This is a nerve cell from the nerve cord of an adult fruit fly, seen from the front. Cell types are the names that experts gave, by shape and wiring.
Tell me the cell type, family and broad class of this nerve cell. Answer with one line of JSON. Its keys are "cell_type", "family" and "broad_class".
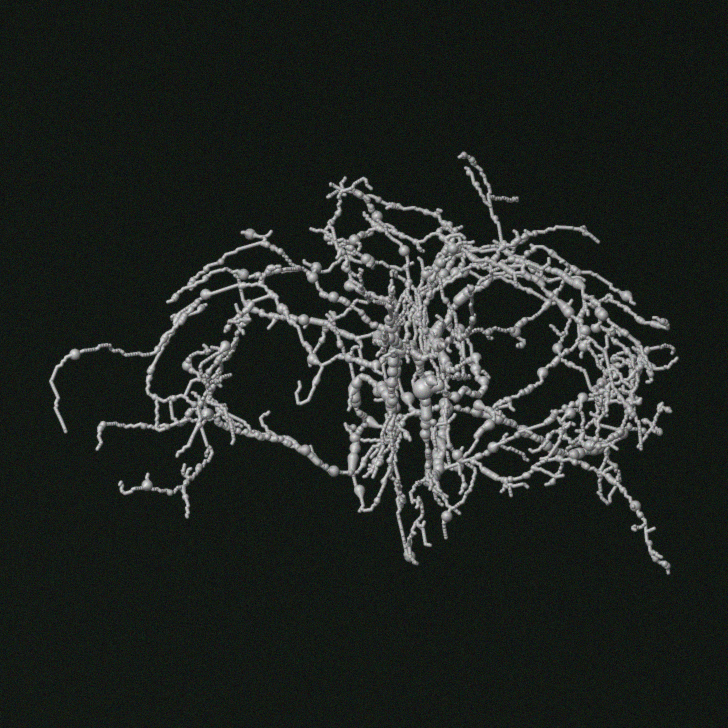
{"cell_type": "AN01A033", "family": "hemilineage 01A", "broad_class": "ascending neuron"}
